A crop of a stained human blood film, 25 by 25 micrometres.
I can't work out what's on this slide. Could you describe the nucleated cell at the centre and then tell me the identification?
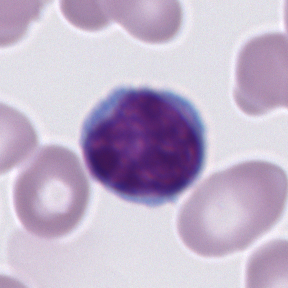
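Look first at the nucleus: you won't find any nucleoli in it. Around it, the cytoplasm makes only a thin rim. That rim is pale blue and has no vacuoles. So what you have at the centre is a typical lymphocyte.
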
